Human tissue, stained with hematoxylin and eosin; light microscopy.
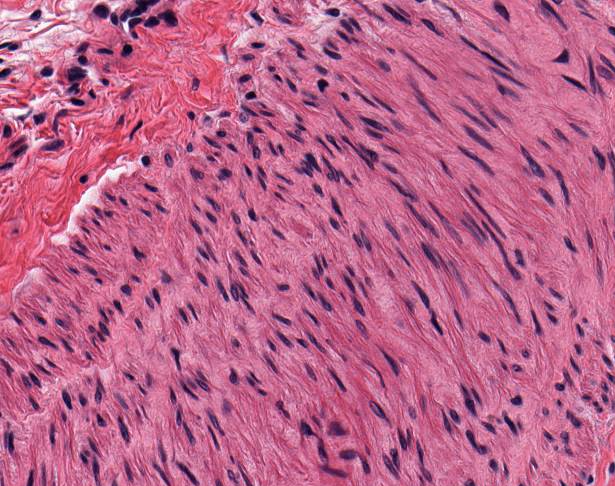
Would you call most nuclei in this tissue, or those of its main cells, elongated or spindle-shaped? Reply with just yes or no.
Yes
